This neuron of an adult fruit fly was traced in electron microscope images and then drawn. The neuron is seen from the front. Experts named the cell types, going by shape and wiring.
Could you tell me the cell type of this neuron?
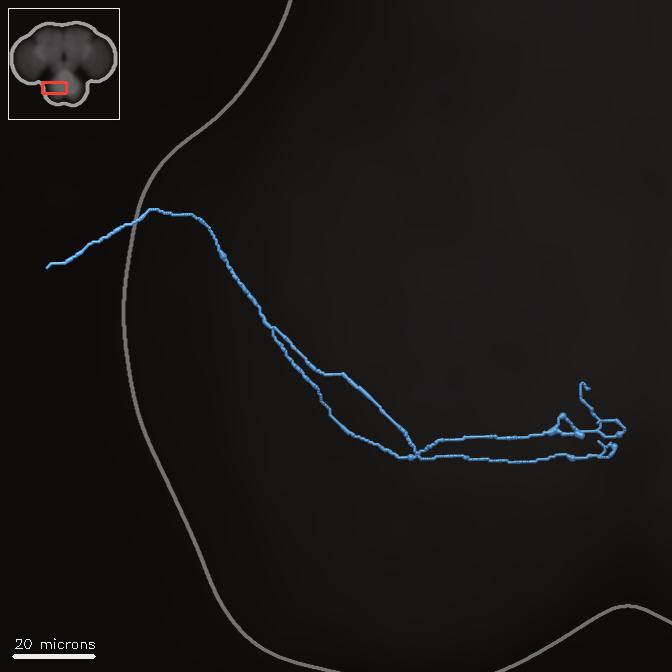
WG1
